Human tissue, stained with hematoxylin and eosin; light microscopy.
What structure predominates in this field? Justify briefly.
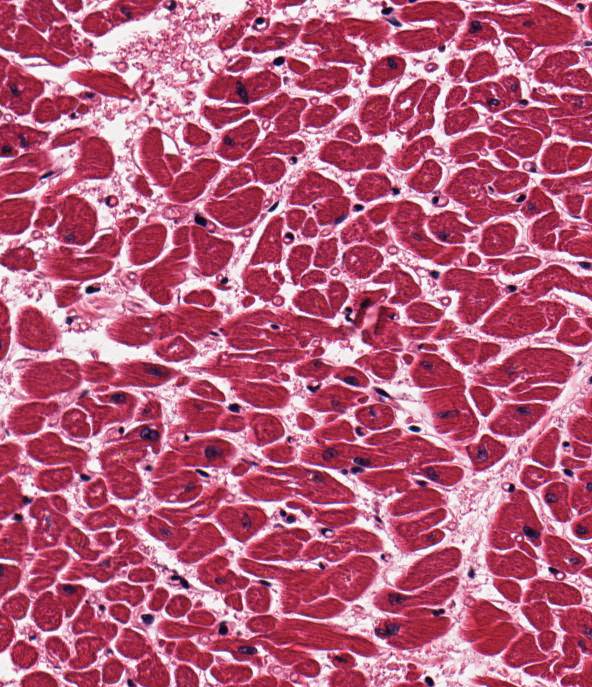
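This is myocardium, then. Muscle fibres fill the field, mostly cut transversely or obliquely into rounded and irregular polygonal profiles. Where a nucleus shows, it sits in the centre of the profile.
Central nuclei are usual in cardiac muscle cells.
The cytoplasm stains a deep, dense red.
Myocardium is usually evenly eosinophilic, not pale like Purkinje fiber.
Small, dark, compact nuclei lie between fibres throughout.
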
